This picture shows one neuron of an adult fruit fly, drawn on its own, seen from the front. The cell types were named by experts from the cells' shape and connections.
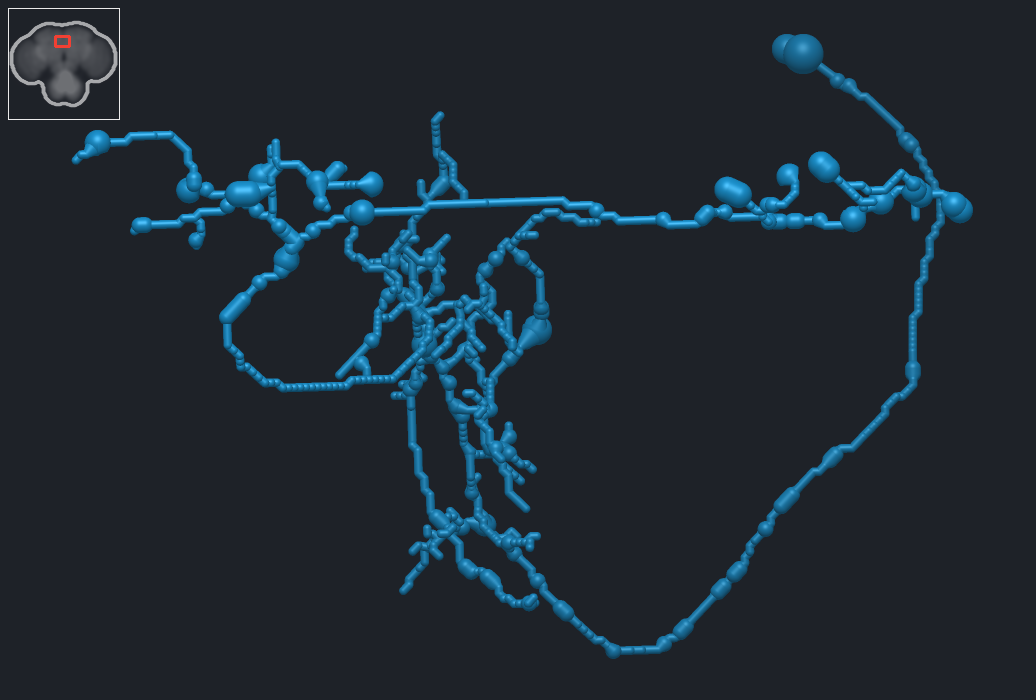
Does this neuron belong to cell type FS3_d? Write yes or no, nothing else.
no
